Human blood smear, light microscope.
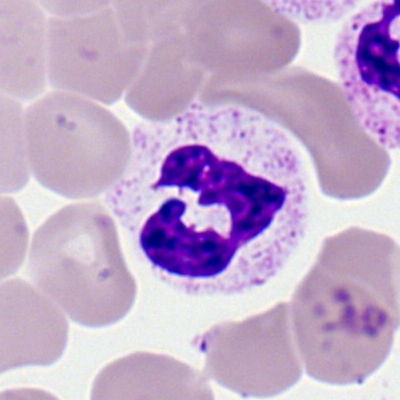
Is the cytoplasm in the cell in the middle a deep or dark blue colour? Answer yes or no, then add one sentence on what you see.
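No. A wide rim of pale pink cytoplasm surrounds the nucleus.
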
